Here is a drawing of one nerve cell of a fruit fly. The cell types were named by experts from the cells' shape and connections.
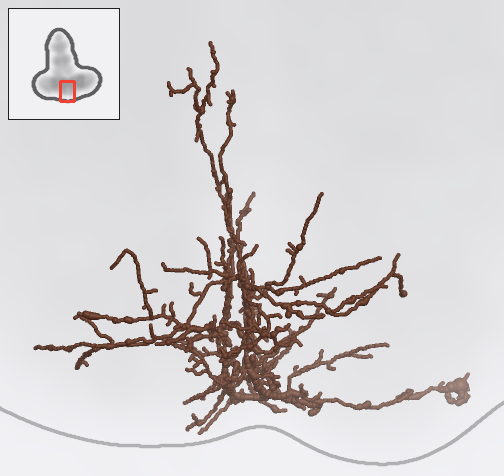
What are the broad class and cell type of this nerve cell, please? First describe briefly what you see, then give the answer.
Its cell body lies at the lower right of the picture. Dozens of branch ends can be seen. This is a central-brain intrinsic neuron. It is of cell type GNG234.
